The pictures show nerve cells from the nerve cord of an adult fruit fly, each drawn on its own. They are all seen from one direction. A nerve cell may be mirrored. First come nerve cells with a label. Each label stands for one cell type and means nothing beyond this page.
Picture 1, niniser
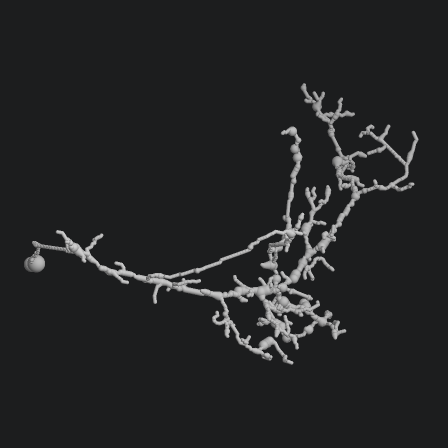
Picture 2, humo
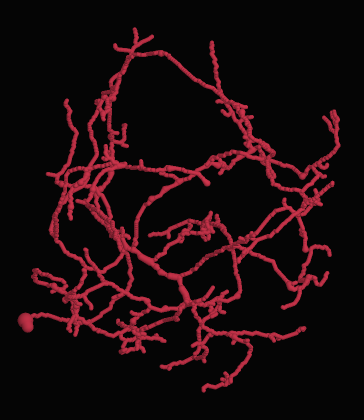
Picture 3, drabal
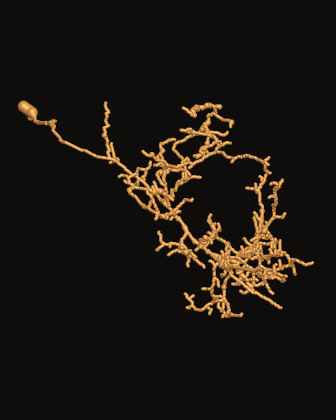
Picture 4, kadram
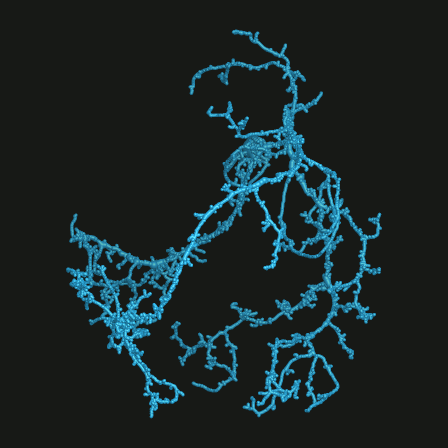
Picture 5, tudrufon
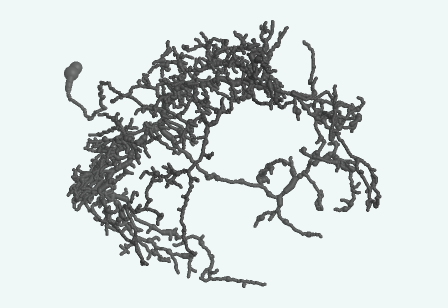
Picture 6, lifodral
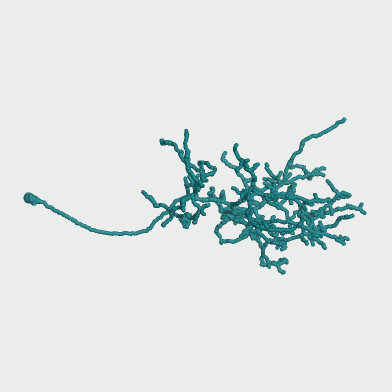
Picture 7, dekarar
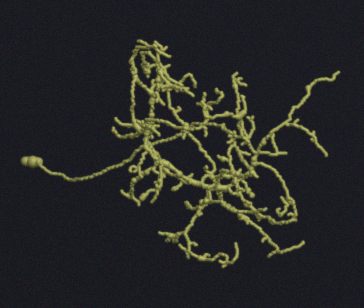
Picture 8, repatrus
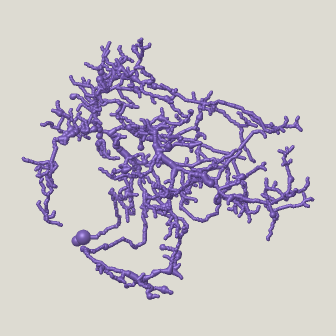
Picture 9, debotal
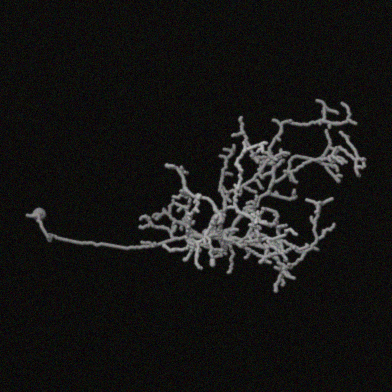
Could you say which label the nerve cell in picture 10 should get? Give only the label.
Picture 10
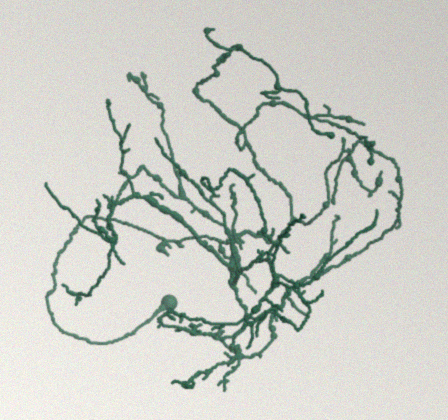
humo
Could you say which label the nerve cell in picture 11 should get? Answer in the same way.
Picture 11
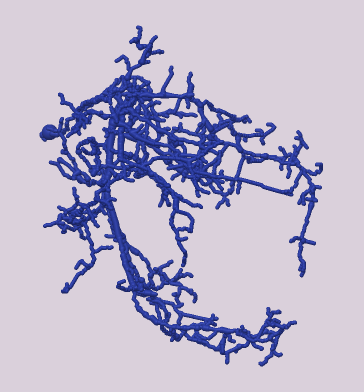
kadram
